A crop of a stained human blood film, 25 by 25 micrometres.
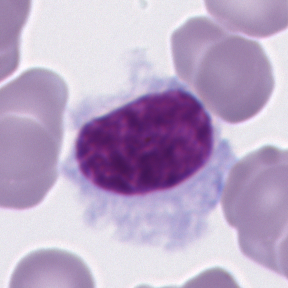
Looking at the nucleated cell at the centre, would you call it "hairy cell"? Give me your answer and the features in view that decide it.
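The border is irregular, fringed with many fine projections. The cytoplasm is a pale greyish blue, without distinct granules. The nucleus, oval and about 12 by 8 micrometres, has no notch, fold or lobes; its chromatin is dark purple, mottled and slightly clumped, and no nucleoli are visible.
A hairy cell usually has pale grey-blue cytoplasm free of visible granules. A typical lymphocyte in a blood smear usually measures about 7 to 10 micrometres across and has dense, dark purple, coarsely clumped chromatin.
Here the nucleus alone is longer than that, and the chromatin is slightly rather than coarsely clumped; both tell against typical lymphocyte. The name hairy cell fits this cell.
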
